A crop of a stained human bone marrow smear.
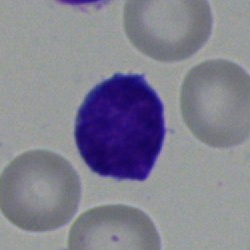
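Lymphocyte in the middle of this stained marrow smear, roughly oval and a bit taller than it is wide. Its dark nucleus fills almost all of it, so you barely see any cytoplasm. The chromatin is dense and deep blue-purple, with a mottled, clumped look. Note the tiny pointed nub sticking out from the upper edge.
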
